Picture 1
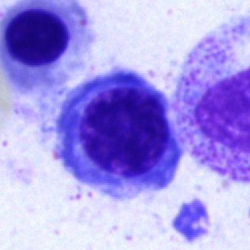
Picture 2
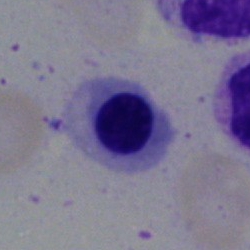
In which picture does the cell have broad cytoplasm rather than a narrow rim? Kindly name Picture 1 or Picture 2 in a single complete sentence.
In picture 2, abundant cytoplasm surrounds the nucleus.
